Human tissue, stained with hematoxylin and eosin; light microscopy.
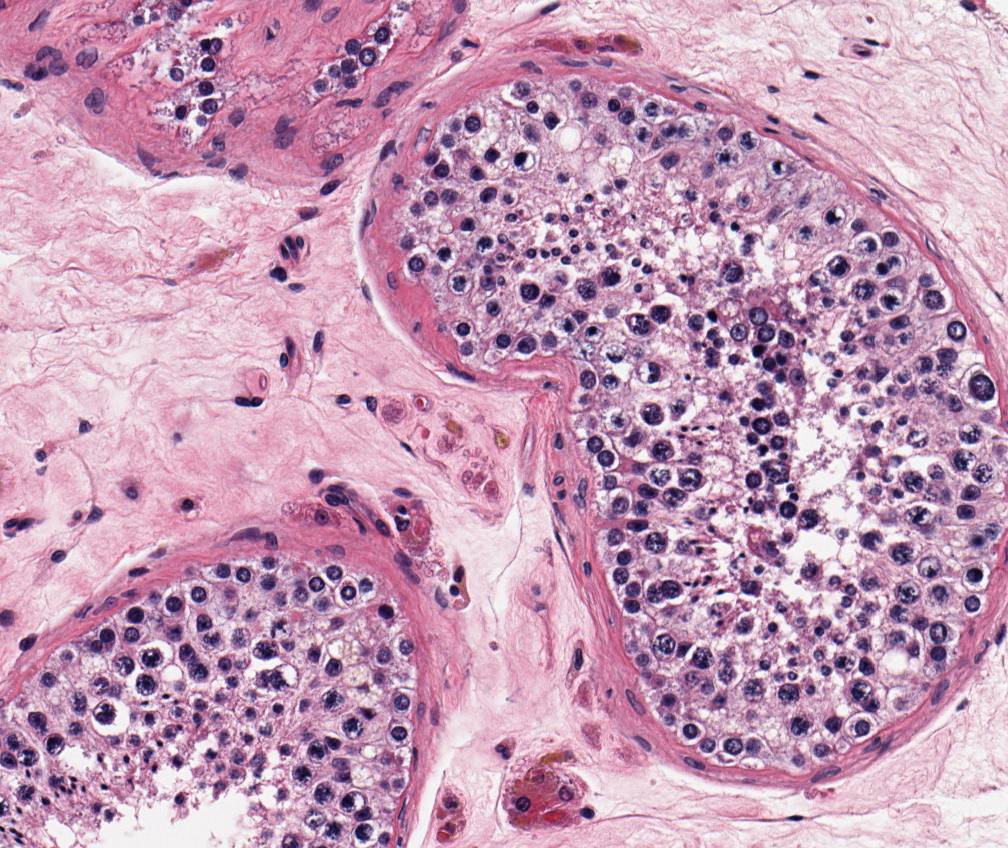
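Testis. Wide stroma separates cut tubules, the largest filling the right half. Layers of round germ cells, many with large nuclei and clumped chromatin, pack them. Small clusters of polygonal cells with pink cytoplasm and golden-brown pigment lie in the stroma at centre and bottom centre.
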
